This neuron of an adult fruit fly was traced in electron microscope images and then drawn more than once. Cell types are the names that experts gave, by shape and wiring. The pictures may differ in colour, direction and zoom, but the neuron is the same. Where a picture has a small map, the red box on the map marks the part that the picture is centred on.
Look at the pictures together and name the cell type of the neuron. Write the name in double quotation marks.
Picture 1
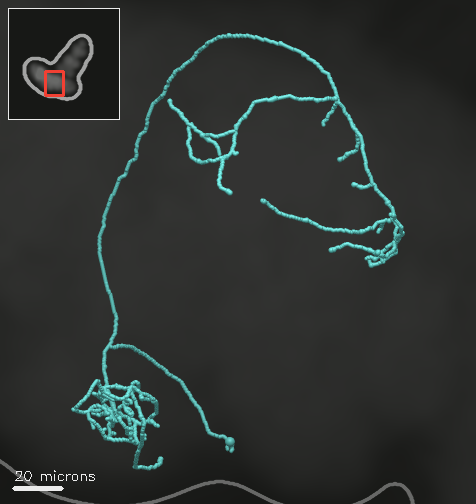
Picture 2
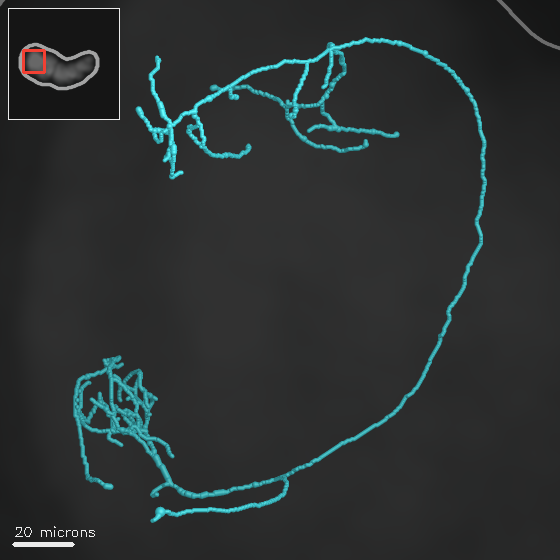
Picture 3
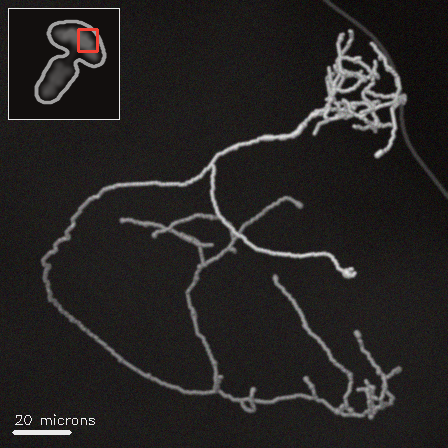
"M_lvPNm45"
